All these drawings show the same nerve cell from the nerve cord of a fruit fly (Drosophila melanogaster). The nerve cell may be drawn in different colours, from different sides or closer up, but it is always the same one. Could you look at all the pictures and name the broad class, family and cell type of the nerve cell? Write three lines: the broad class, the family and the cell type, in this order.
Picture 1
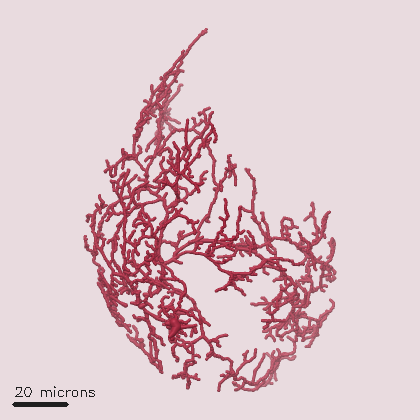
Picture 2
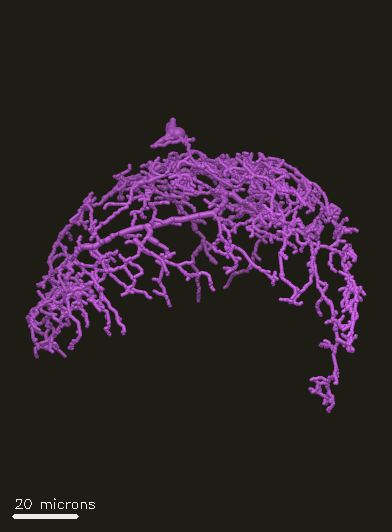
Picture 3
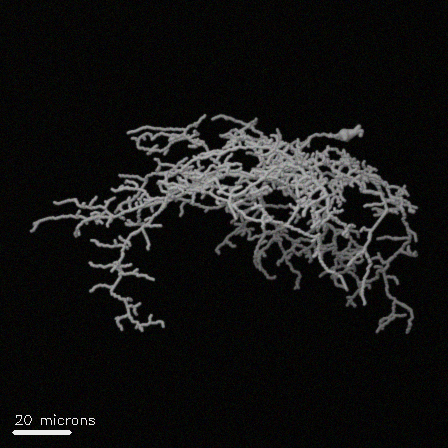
nerve-cord intrinsic neuron
hemilineage 19A
IN19A033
